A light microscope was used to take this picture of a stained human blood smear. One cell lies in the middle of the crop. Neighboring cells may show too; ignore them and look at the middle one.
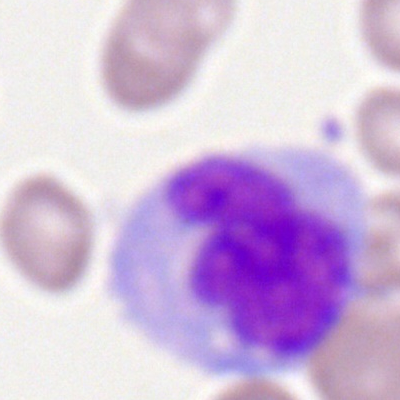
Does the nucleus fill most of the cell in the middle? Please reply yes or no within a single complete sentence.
No, what surrounds the nucleus is a broad area of cytoplasm.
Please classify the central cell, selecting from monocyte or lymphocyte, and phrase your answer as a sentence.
The center cell of this crop is a monocyte.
